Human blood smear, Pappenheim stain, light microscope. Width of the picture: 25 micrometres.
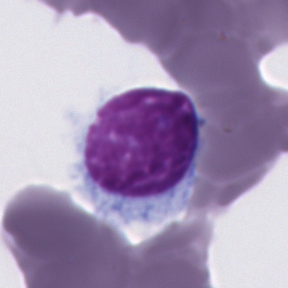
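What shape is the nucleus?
Oval, with a smooth outline and no indentation.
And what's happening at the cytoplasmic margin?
It's frayed into fine hair-like projections, and the cytoplasm, mostly sitting on the lower-left side of the nucleus, has no distinct purple granules.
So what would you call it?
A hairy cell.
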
